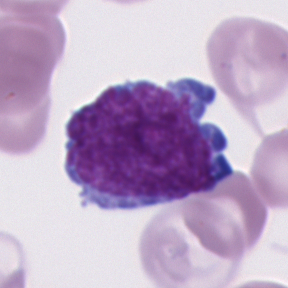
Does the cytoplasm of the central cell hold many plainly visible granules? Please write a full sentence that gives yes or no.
No, there is no granule to be seen in the cell's cytoplasm.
